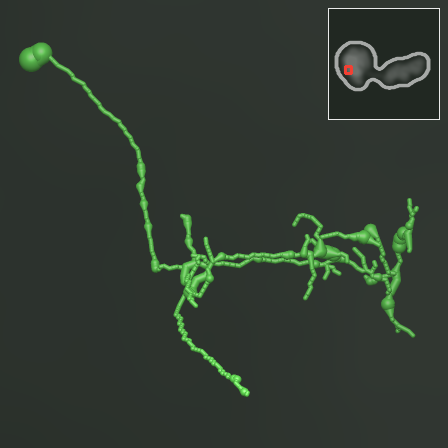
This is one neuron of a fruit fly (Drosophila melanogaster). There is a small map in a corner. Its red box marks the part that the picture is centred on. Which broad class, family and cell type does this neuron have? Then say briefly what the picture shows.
Its broad class is optic-lobe intrinsic neuron. The family is Mi. The cell type is Mi15. The cell body can be seen at the upper left of the picture. As drawn here it is about as wide as it is tall.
